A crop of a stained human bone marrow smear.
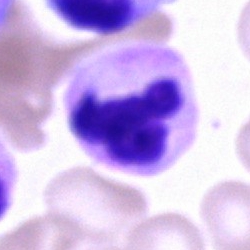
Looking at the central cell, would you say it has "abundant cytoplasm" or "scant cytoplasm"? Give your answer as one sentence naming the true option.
The nucleus is surrounded by broad cytoplasm.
